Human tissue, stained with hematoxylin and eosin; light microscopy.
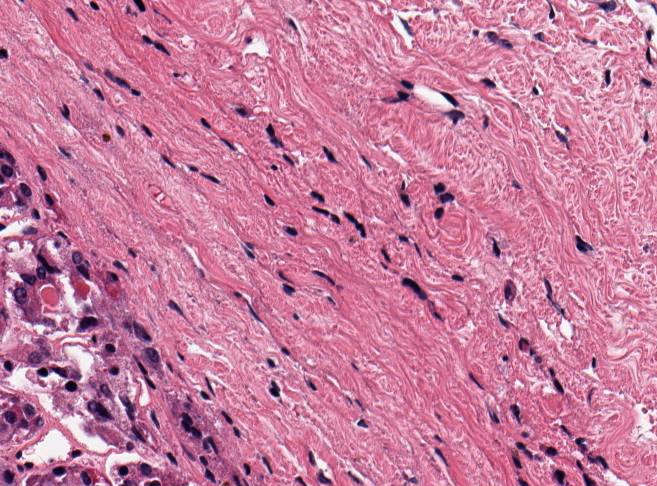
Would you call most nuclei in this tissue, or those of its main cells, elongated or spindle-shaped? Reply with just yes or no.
Yes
